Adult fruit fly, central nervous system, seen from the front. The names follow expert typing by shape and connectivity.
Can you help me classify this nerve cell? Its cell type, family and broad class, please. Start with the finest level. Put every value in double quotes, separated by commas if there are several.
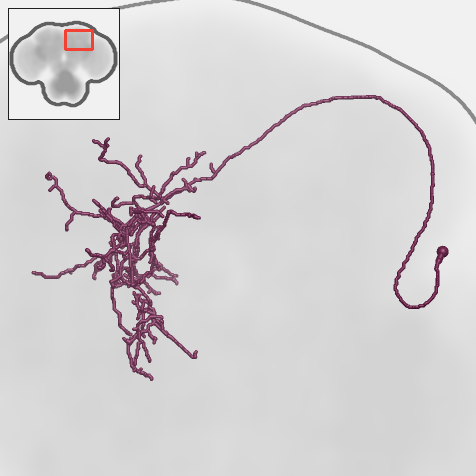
"CL013", "hemilineage SLPav2", "central-brain intrinsic neuron"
